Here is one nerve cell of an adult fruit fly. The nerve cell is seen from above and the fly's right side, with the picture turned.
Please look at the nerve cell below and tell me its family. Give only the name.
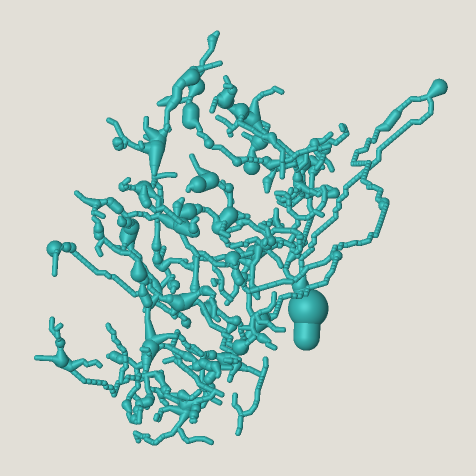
LPi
